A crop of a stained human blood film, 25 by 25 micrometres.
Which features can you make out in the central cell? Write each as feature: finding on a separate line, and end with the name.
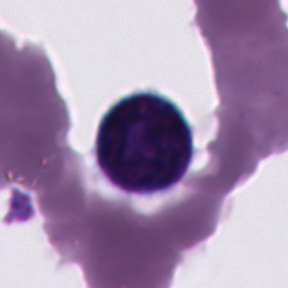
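Outline: round, smooth
Nucleus: fills nearly whole cell
Cytoplasm: at most a very thin rim
Chromatin: dense, very dark purple
Nucleolus: none seen
Name: hairy cell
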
